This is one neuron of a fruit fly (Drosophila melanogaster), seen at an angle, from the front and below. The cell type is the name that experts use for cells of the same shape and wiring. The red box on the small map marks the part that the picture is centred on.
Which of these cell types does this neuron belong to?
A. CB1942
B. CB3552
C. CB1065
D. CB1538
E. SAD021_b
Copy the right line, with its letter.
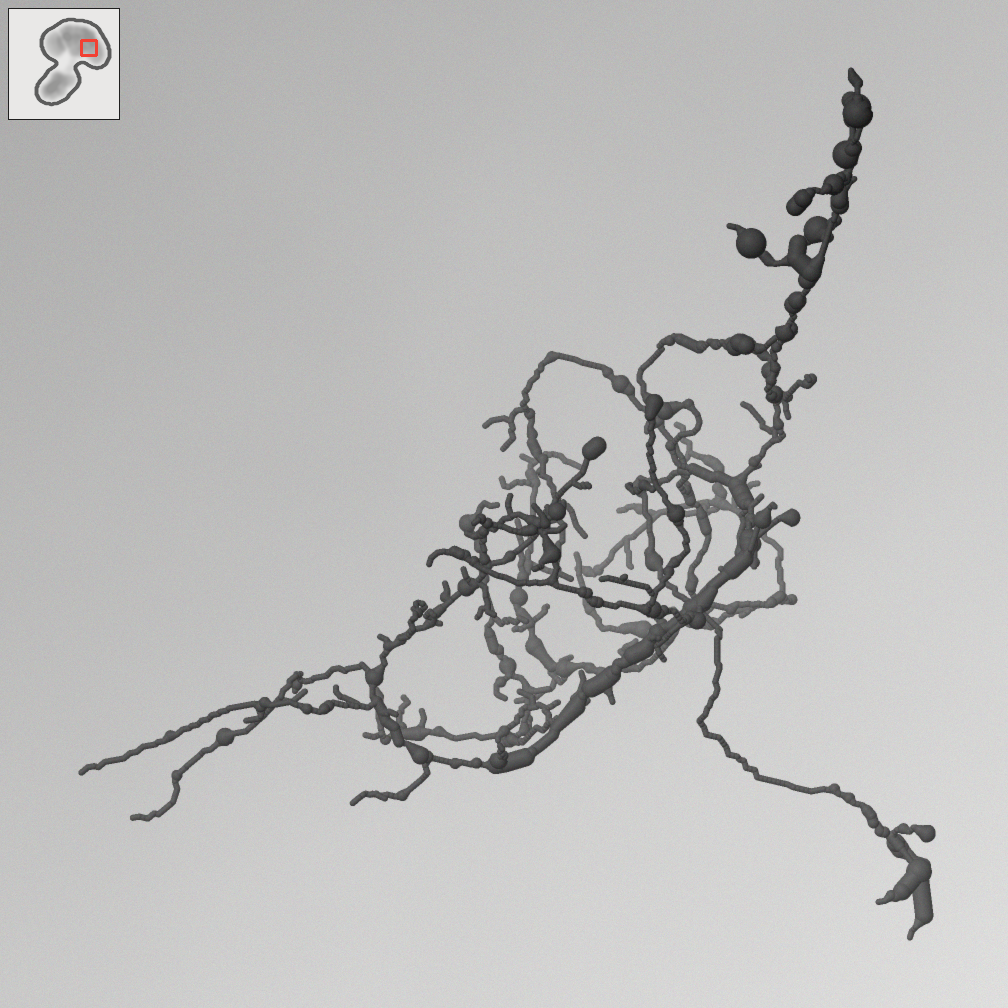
C. CB1065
